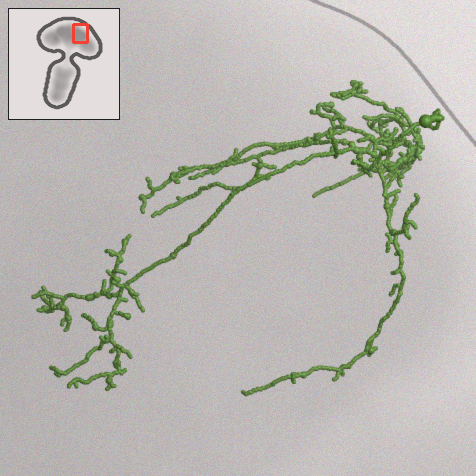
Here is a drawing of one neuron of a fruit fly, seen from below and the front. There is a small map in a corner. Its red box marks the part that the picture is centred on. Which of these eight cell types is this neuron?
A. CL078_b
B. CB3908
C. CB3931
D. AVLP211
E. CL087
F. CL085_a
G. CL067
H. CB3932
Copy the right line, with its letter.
H. CB3932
